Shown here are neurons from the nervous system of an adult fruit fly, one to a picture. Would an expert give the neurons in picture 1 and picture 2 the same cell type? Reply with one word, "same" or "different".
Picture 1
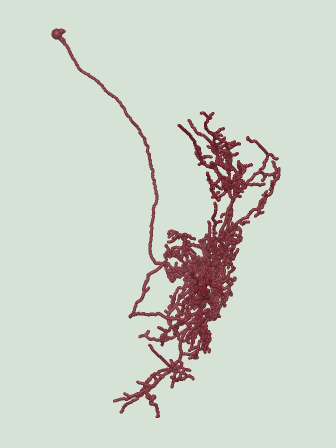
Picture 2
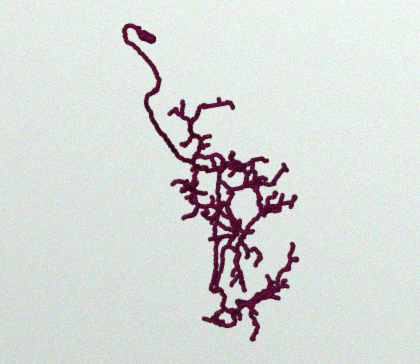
different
